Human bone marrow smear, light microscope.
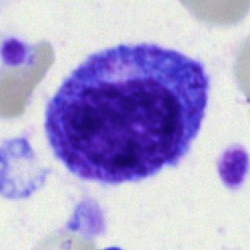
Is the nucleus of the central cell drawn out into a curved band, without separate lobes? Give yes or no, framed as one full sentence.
No, its nucleus is not drawn out; it is one compact round or oval mass.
